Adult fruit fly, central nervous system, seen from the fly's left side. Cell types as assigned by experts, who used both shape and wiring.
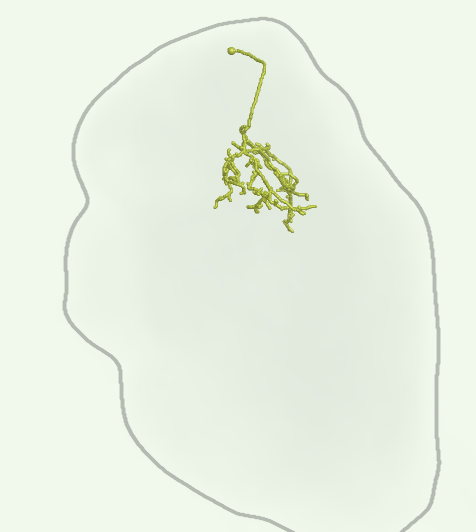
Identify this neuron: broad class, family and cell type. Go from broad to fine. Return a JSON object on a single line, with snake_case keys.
{"broad_class": "central-brain intrinsic neuron", "family": "hemilineage SMPp&v1_posterior", "cell_type": "CB2967"}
